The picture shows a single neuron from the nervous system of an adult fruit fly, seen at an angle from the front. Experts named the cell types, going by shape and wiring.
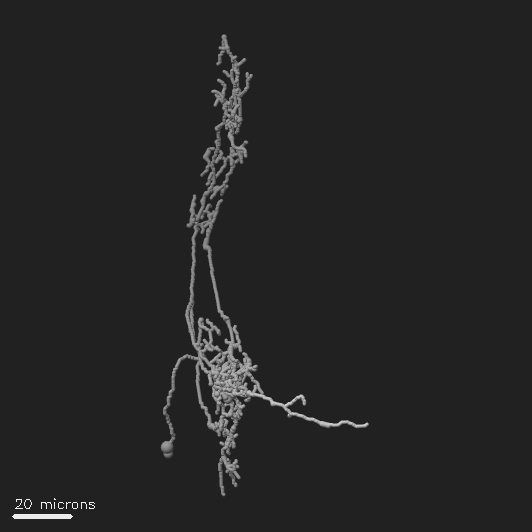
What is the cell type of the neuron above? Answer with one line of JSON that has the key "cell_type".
{"cell_type": "aMe1"}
